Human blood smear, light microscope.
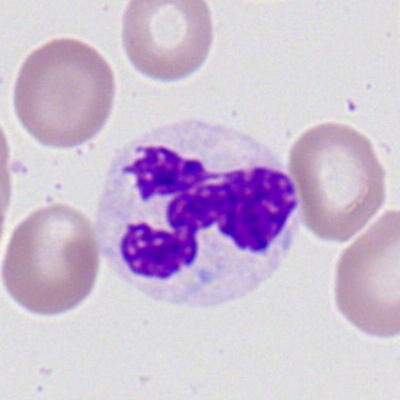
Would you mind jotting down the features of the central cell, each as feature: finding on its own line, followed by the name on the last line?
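Outline: round and smooth
Nucleus: divided into three lobes
Cytoplasm: pale lilac-grey
Vacuoles: none in the cytoplasm
Name: segmented neutrophil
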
